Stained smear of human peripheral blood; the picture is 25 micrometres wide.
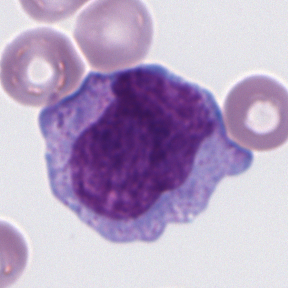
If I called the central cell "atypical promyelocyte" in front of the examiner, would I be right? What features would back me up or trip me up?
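Yes, atypical promyelocyte is the right name for this cell. Granules first: the cytoplasm is dusted with many fine pinkish-purple granules.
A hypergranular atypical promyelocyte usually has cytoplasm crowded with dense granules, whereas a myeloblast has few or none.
So many granules speak for atypical promyelocyte and against myeloblast. Nucleus next: it is a single large irregularly folded mass, not split into separate lobes.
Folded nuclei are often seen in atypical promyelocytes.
Cytoplasm last: pale greyish blue, a slightly deeper blue at its outer edge, in a cell of about 19 by 16 micrometres.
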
